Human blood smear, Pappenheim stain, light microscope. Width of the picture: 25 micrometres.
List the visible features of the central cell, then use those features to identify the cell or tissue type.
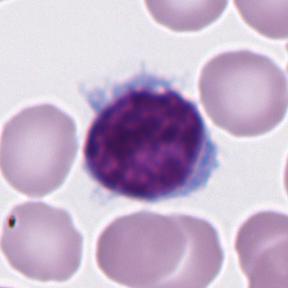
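Pale blue cytoplasm here, and fine hair-like projections coming off the surface, most of them along the upper edge. The nucleus is round, about 10 micrometres across, with dark purple chromatin that looks clumped. That one's a hairy cell.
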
